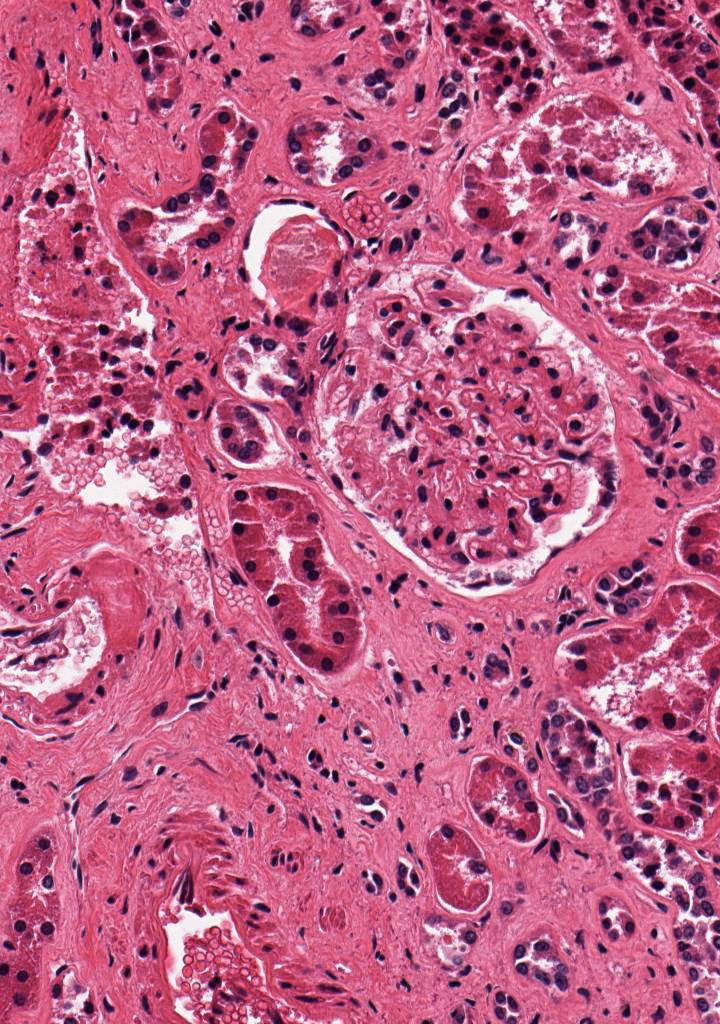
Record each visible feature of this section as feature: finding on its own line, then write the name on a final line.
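Glomerulus: single, just right of centre.
Tubules: around it, cut in cross and oblique section.
Lining of many tubules: cuboidal cells, pink granular cytoplasm, round dark nuclei.
Interstitium: widened by dense pink fibrous tissue.
Interstitial nuclei: scattered, spindle-shaped.
Fat cells: none in field.
Name: renal cortex.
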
